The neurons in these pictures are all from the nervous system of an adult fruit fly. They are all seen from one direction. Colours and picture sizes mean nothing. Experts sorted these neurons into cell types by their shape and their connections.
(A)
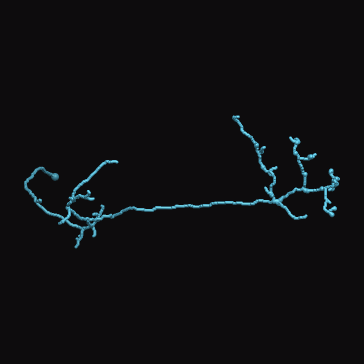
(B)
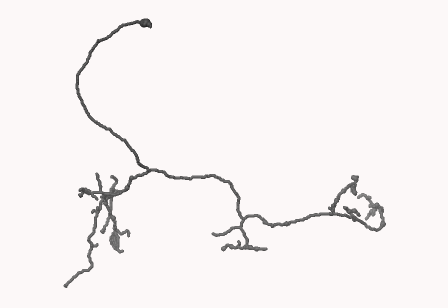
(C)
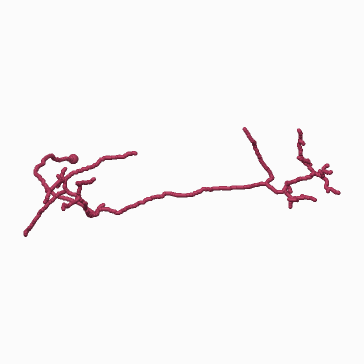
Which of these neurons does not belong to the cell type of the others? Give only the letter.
B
